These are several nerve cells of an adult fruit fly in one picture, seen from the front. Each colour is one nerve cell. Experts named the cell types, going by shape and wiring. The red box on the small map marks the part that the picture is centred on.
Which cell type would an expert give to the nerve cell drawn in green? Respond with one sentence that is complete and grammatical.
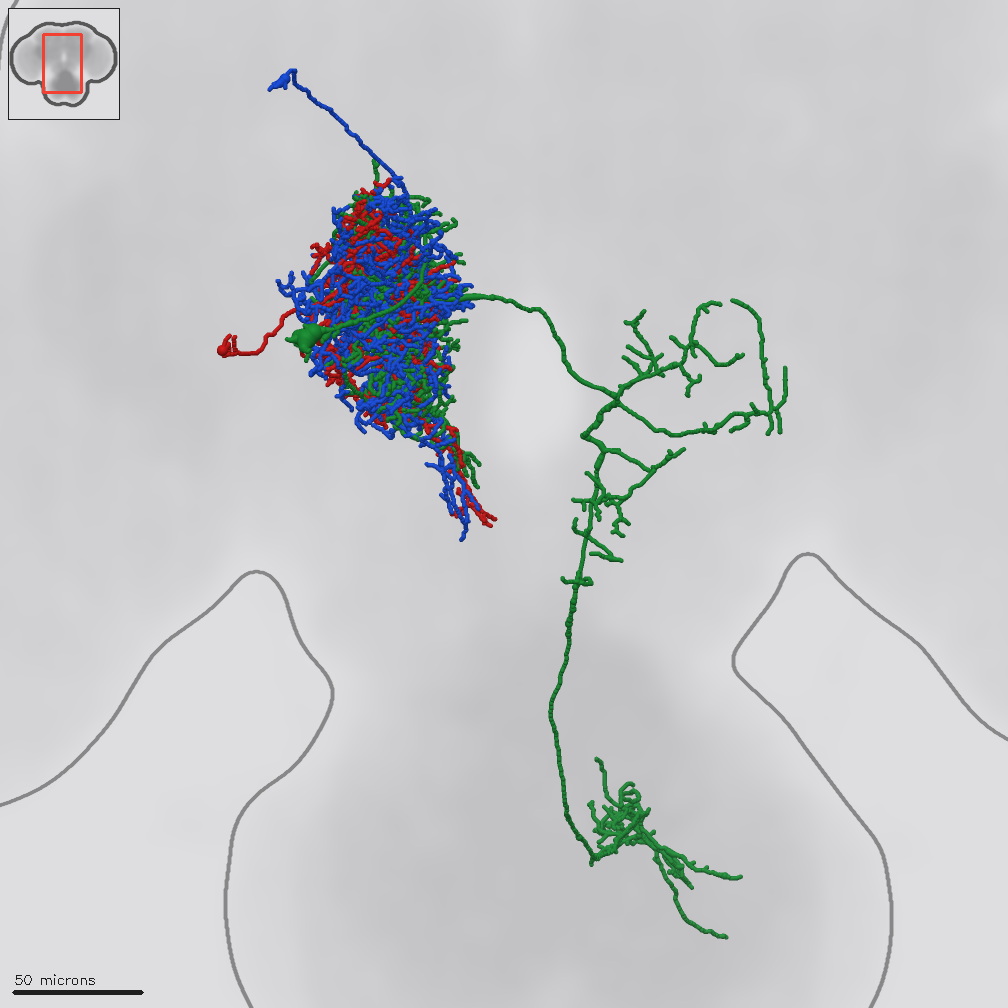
This nerve cell falls under the cell type DNb09.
